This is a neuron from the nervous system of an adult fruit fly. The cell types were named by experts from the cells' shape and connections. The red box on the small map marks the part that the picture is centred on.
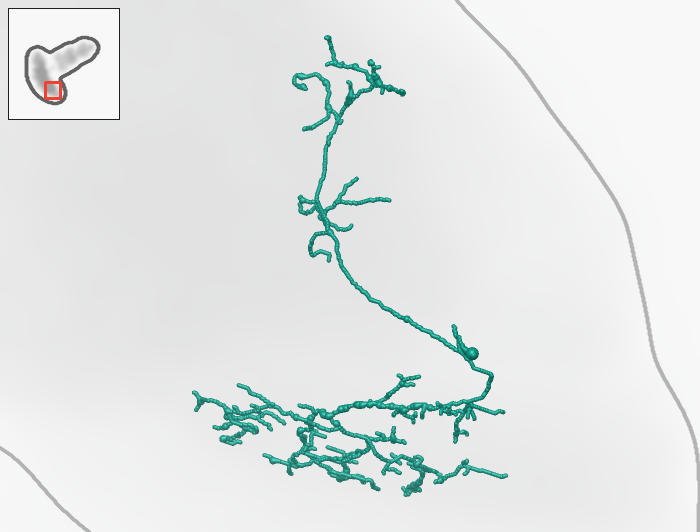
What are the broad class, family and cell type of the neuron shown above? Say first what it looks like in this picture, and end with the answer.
The picture shows dozens of branch ends. As drawn here it is taller than it is wide. Its broad class is visual projection neuron. Its family is MeVP. It is of cell type MeVP14.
